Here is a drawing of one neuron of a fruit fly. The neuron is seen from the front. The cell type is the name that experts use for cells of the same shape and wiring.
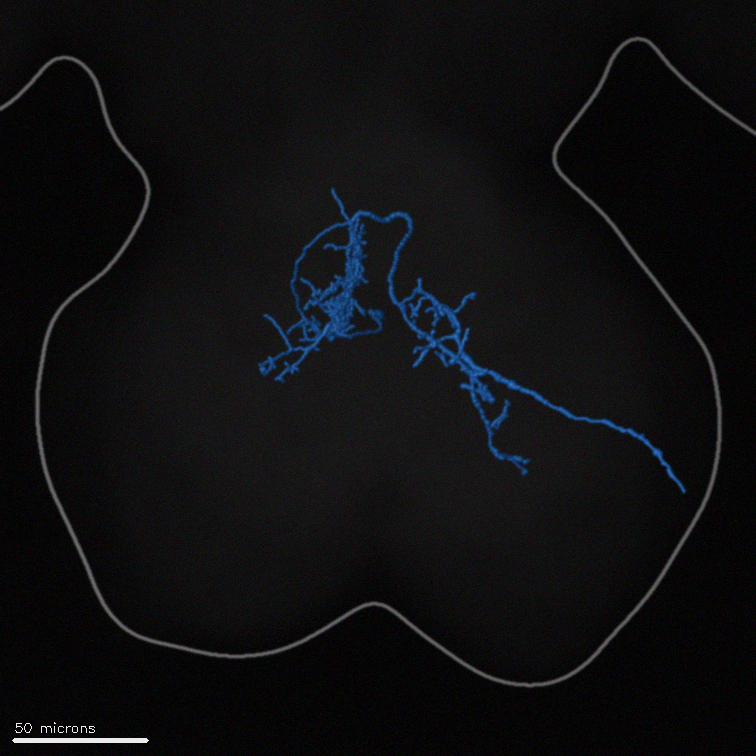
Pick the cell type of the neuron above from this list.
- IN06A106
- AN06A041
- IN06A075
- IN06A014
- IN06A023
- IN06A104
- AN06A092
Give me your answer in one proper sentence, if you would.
It is to cell type IN06A014 that the neuron belongs.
